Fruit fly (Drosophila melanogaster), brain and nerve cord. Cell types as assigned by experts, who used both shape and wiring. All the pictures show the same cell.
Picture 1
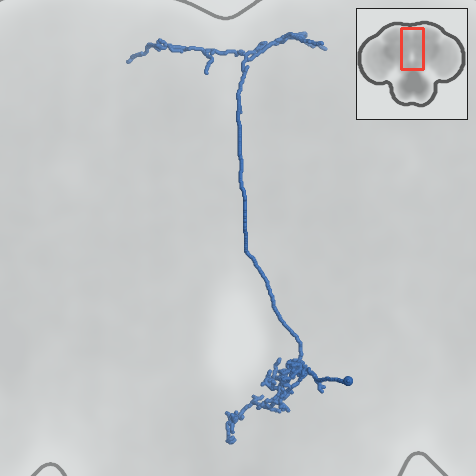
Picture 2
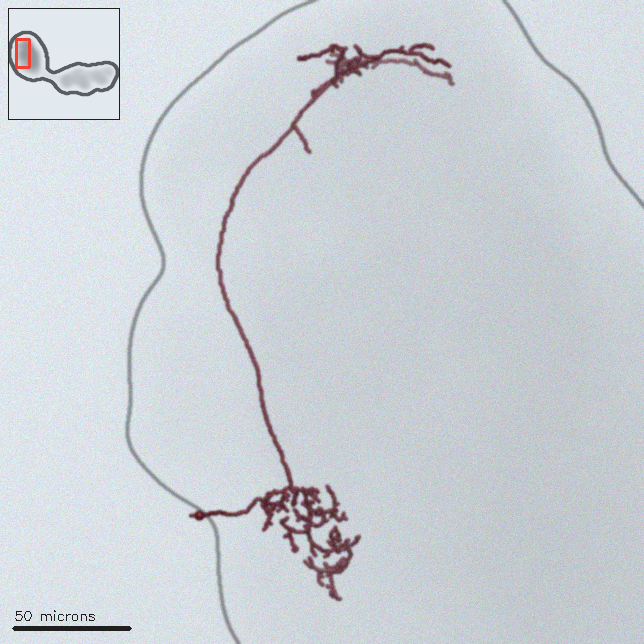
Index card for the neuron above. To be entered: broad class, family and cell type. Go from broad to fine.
central-brain intrinsic neuron; hemilineage FLAa2; PRW028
